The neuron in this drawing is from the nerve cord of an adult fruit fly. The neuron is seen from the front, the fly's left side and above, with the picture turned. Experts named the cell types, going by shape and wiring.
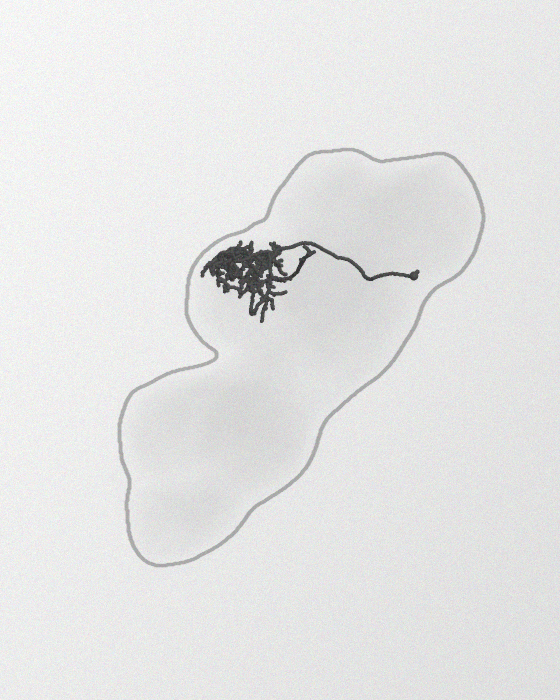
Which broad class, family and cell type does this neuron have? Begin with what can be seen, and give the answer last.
In this view it is more than twice as wide as it is tall. It is a nerve-cord intrinsic neuron. The family is hemilineage 01A. It is of cell type IN01A056.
